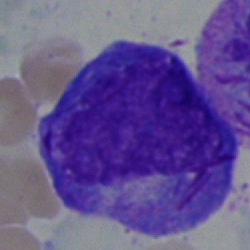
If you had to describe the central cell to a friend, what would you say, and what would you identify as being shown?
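Position first: the nucleus fills most of the cell and lies toward its upper part. Cytoplasm next: deep blue, with a paler zone just below the nucleus and a thin, straight, pinkish-purple rod lying diagonally at lower right. Name: promyelocyte.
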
